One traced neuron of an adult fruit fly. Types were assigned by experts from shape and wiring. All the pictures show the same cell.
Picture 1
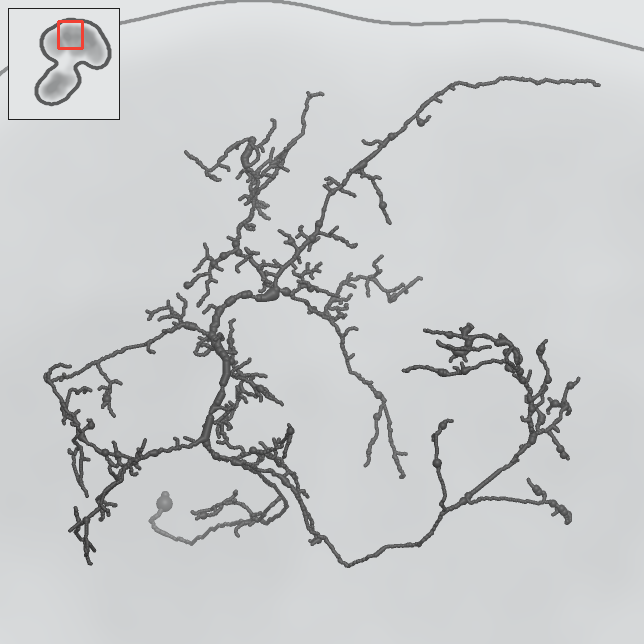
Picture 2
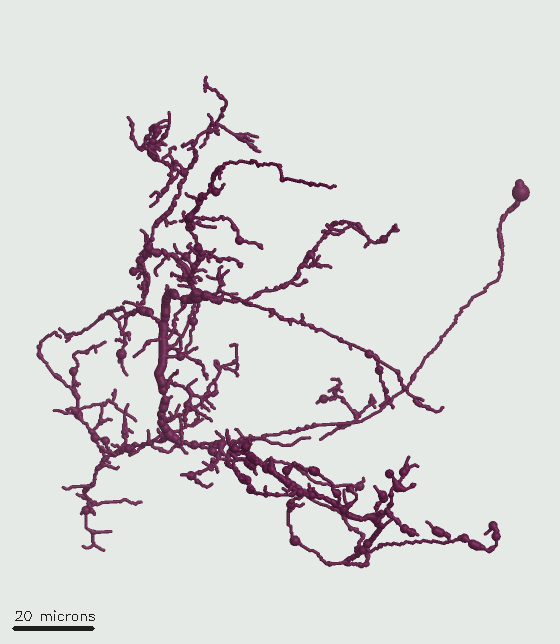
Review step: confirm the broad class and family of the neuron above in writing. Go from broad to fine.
central-brain intrinsic neuron; hemilineage SMPpv2_ventral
